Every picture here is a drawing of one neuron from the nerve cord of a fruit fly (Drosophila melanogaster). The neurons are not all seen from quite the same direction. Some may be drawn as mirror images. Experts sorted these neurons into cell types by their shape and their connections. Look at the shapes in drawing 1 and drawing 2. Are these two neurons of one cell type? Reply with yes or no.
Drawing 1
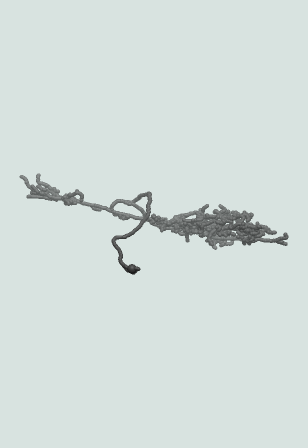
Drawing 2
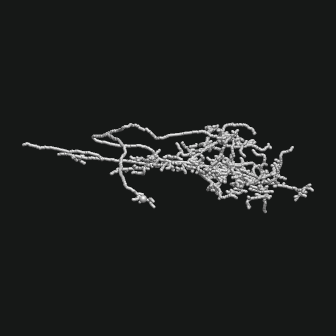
yes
